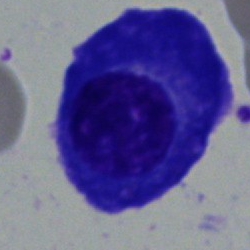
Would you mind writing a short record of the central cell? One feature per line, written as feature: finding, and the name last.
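Outline: irregular, edge slightly bumpy
Nucleus: off-centre, toward the lower left
Cytoplasm: deep blue
Pale zone: beside the nucleus, on its upper right
Name: plasma cell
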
